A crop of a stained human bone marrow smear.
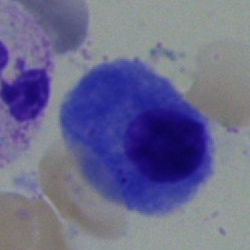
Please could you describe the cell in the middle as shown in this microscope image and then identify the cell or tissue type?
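Look first at the nucleus: it sits off-centre, over toward the right side of the cell. Its chromatin stains dark purple and looks dense. You won't find any granules in the cytoplasm. Notice, too, that the outline is irregular and somewhat angular rather than smoothly round. This is a plasma cell.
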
